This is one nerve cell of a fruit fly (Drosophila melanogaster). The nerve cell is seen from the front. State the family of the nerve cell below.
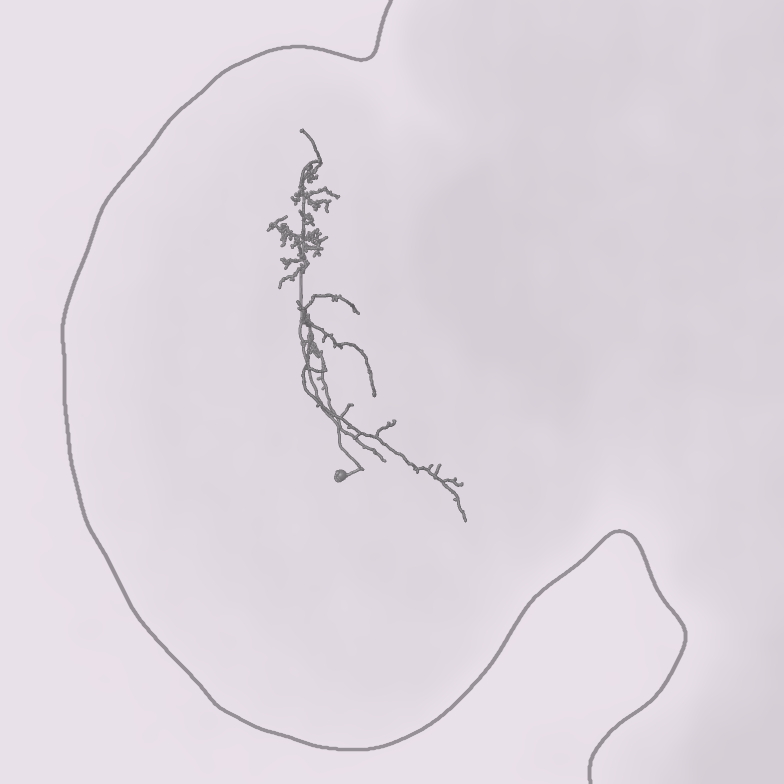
LPi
